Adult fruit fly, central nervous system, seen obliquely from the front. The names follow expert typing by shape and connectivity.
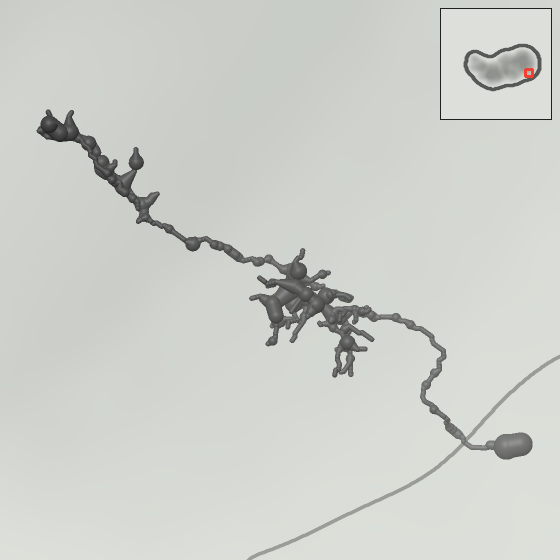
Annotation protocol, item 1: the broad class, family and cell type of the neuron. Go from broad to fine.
optic-lobe intrinsic neuron; Mi; Mi9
